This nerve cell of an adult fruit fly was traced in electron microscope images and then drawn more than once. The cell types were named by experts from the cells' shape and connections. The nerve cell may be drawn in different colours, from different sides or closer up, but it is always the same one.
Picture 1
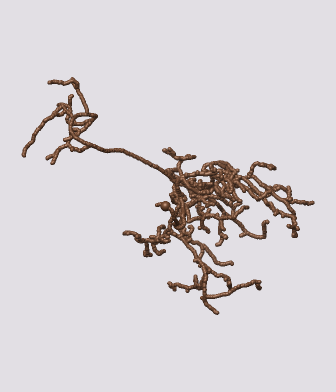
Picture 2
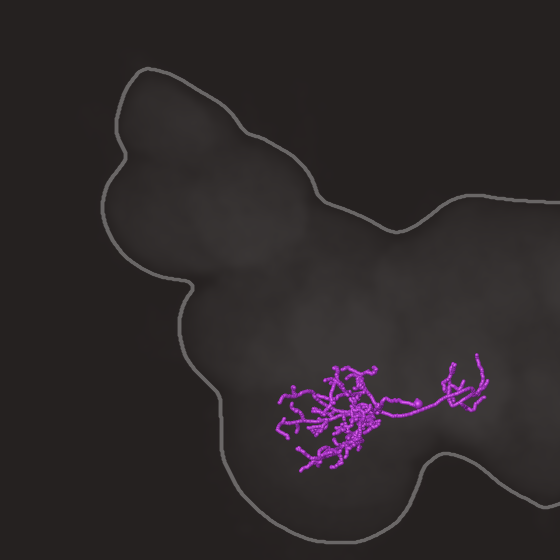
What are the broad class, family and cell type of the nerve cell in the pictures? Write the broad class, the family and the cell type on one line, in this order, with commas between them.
nerve-cord intrinsic neuron, hemilineage 01A, IN01A040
